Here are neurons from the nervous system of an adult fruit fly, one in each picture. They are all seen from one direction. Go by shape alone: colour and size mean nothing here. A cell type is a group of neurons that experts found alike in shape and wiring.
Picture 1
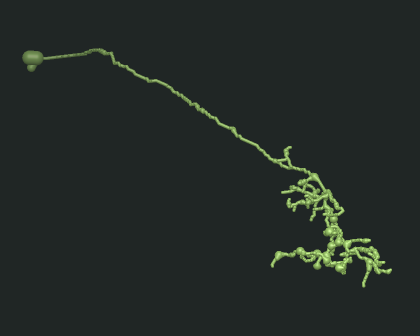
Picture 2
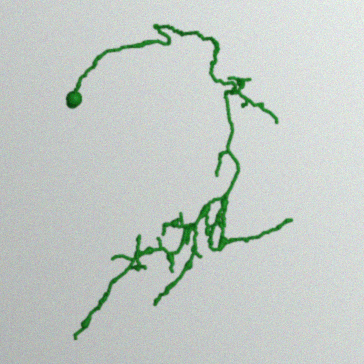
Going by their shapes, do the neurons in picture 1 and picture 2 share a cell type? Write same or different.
same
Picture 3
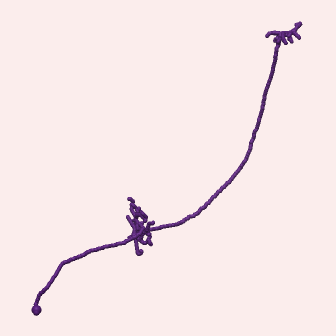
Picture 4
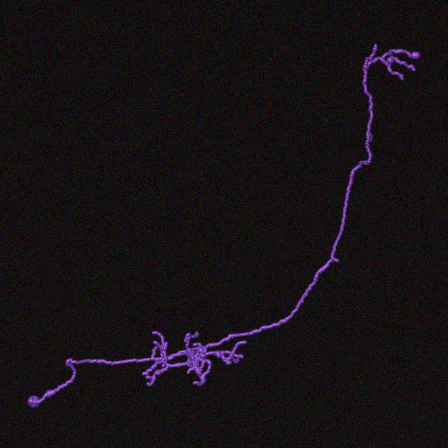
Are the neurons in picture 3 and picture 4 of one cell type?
different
